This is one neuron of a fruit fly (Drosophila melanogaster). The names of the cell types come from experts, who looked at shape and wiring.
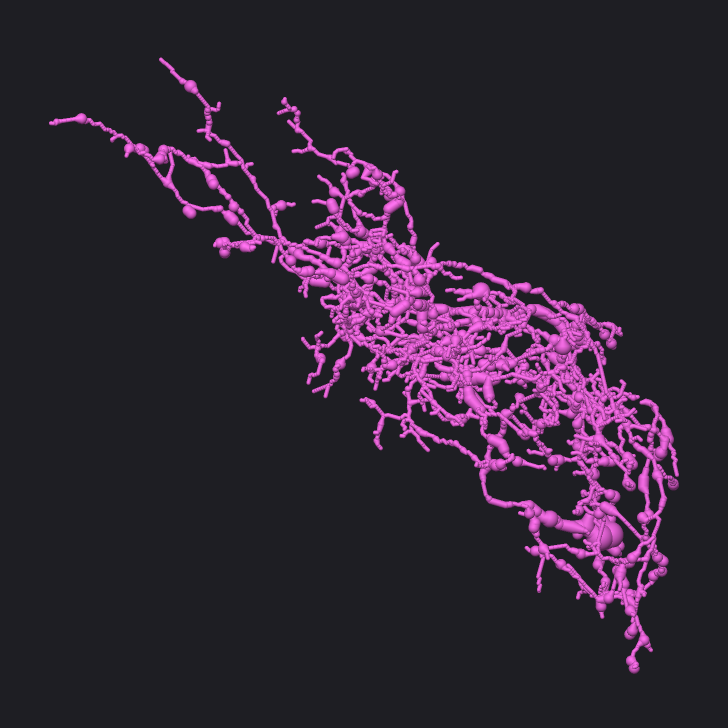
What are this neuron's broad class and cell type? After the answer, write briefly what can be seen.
It is a central-brain intrinsic neuron. Its cell type is GNG076. The picture shows more than a hundred branch ends. As drawn here it is about as wide as it is tall.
